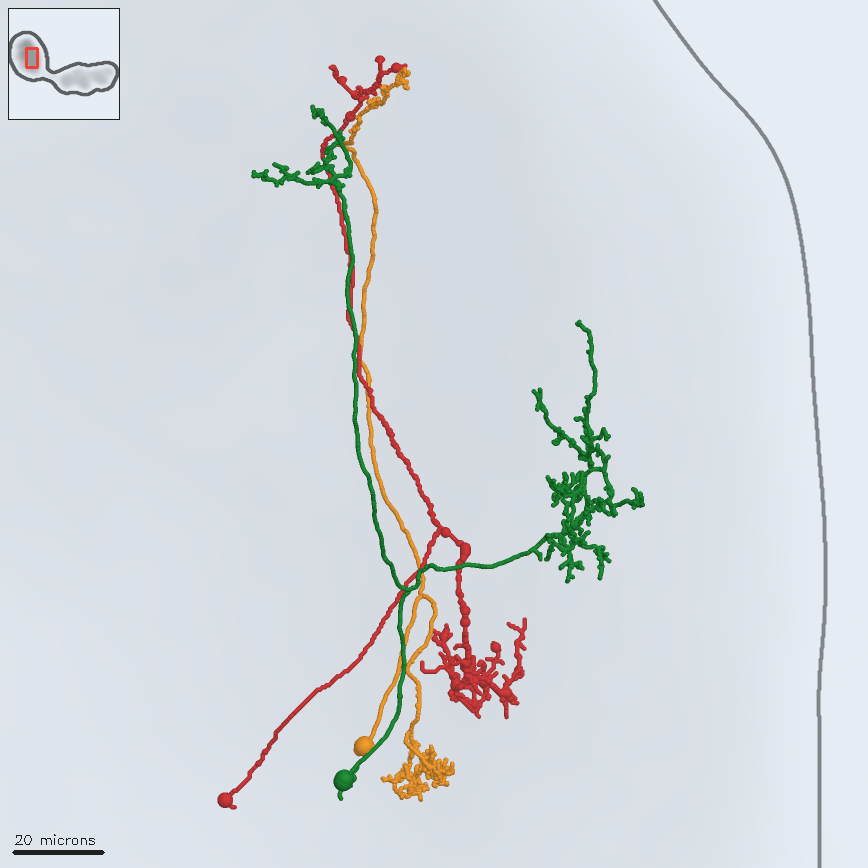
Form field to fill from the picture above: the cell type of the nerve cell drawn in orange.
LC30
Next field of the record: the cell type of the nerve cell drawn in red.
LC24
